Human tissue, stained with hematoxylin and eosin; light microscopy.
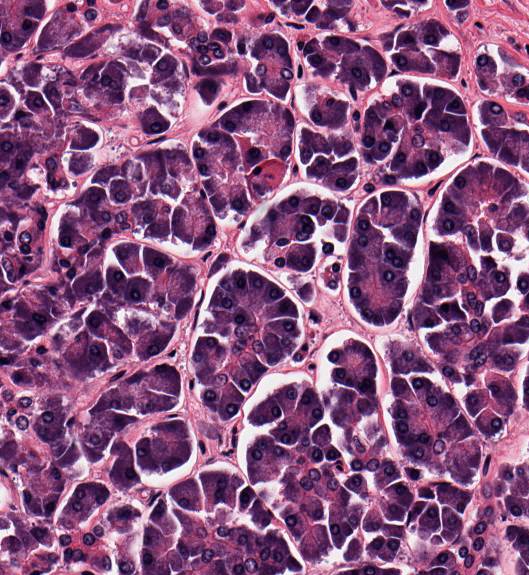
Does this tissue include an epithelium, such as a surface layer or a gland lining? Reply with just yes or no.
Yes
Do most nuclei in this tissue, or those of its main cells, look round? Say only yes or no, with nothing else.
Yes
